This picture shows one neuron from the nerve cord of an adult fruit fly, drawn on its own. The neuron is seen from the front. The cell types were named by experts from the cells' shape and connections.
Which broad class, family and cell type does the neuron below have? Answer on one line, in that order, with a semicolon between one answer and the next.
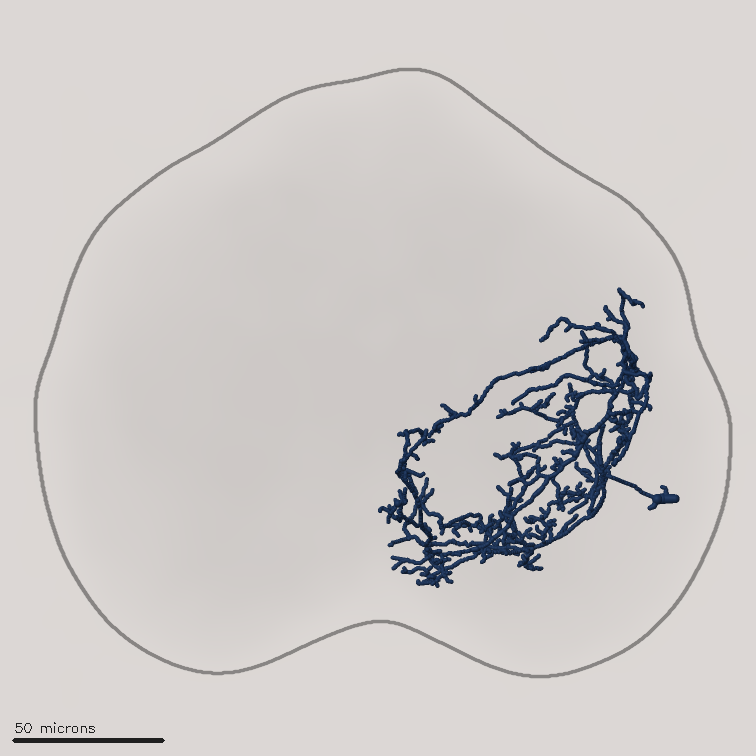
nerve-cord intrinsic neuron; hemilineage 03A; IN03A034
